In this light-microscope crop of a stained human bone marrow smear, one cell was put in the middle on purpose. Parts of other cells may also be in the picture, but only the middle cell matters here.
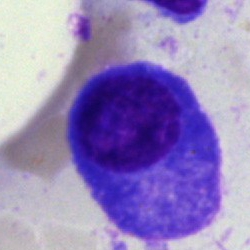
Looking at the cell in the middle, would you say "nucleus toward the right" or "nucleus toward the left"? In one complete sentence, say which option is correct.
The cell has its nucleus positioned toward the left.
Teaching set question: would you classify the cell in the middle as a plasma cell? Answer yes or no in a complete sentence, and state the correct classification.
Yes, the cell at the heart of the crop is a plasma cell.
